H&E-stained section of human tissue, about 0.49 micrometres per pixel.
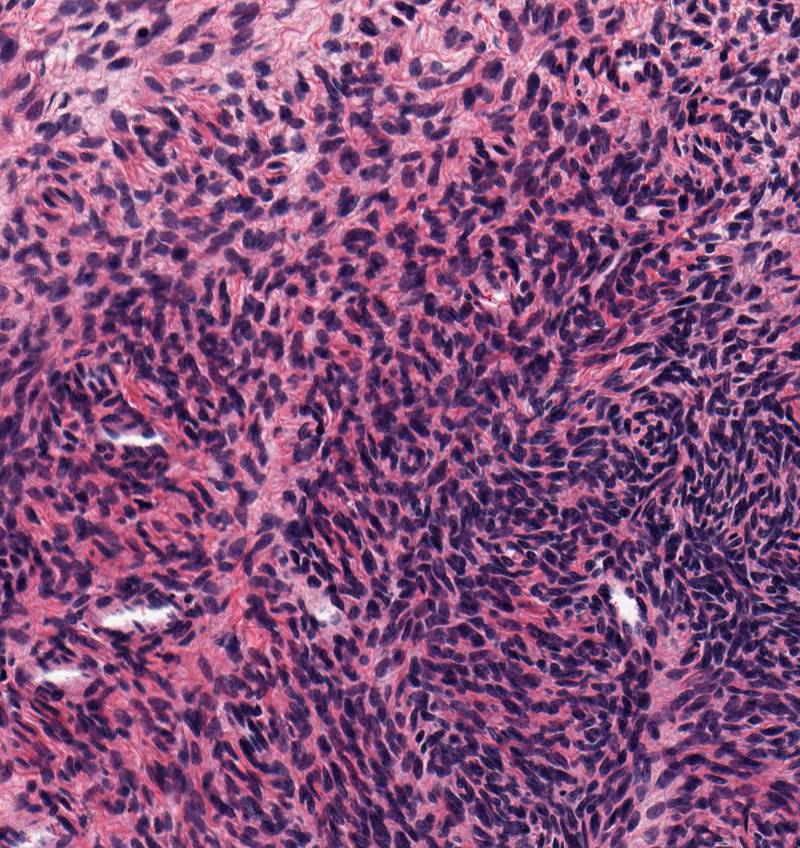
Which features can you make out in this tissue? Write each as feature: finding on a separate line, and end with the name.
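Arrangement: dense sheet of crowded spindle-shaped cells, filling the field edge to edge
Pattern: short intersecting fascicles streaming in differing directions
Nuclei: elongated to oval, darkly stained
Cytoplasm: scant, pale pink, with indistinct cell borders
Name: ovary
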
